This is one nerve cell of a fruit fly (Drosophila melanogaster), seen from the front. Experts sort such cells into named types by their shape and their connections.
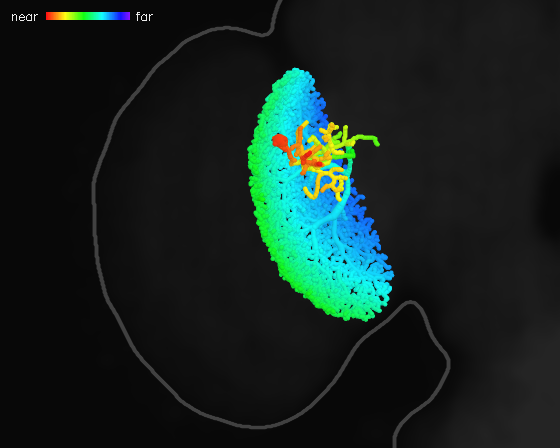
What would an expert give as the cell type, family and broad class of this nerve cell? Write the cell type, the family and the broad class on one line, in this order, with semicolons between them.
LT1b; hemilineage VLPl2_lateral; visual projection neuron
